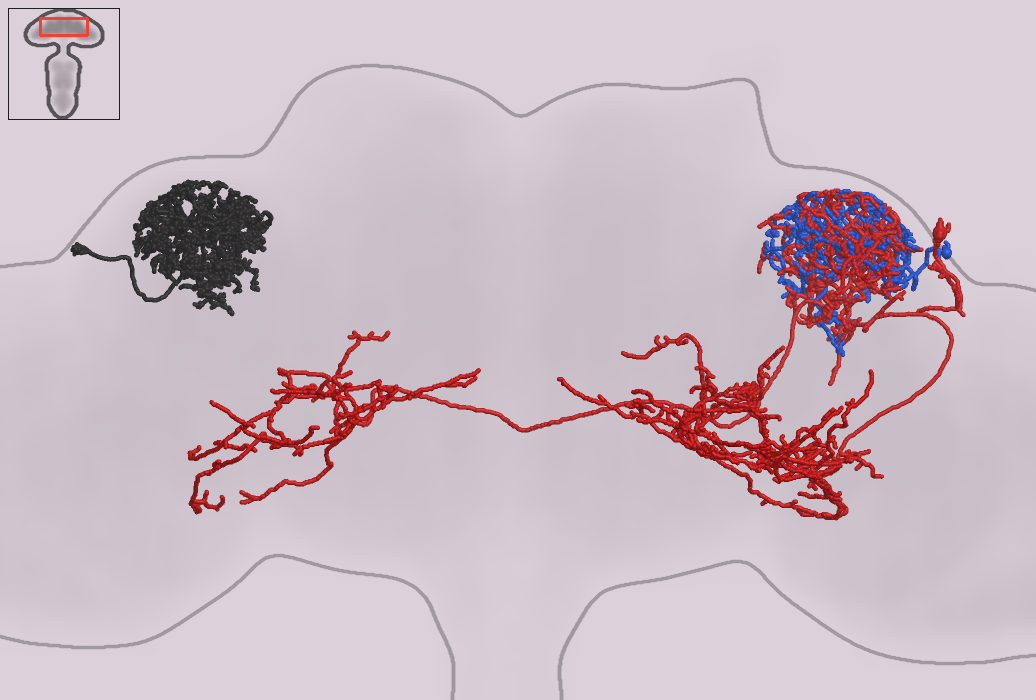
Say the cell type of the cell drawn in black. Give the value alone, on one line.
AVLP401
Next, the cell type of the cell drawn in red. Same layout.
AVLP594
